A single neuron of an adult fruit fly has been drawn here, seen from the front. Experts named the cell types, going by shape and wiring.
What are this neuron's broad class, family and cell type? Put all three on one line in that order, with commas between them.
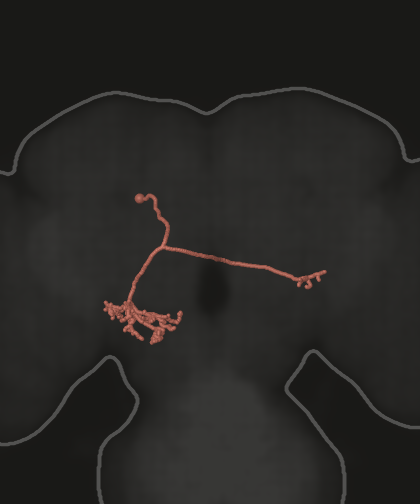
central-brain intrinsic neuron, hemilineage DM6_central1, CB1585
